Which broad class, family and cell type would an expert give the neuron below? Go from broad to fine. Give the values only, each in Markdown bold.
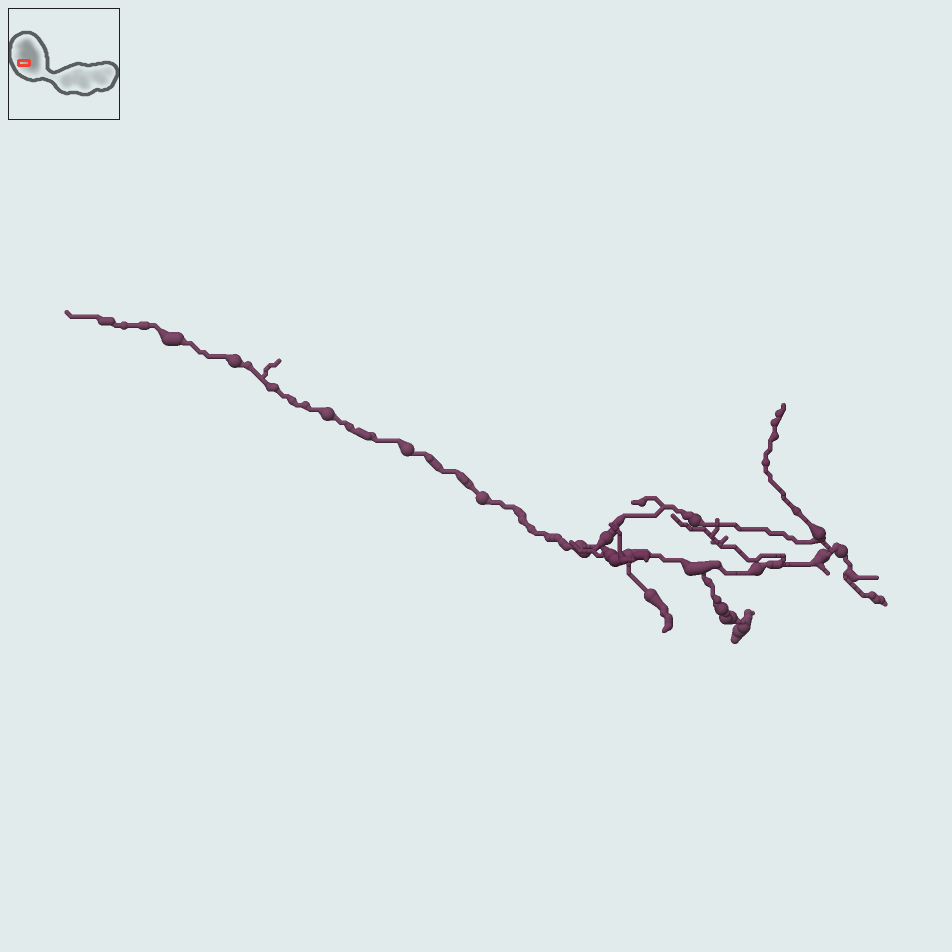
**sensory neuron entering the brain**, **class mechanosensory**, **JO-mz**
